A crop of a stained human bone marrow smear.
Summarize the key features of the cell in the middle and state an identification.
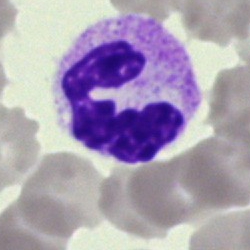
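Starting with the outline, it is roughly round and smooth. Next come the nuclear lobes, which curve around a pale cleft opening toward the right side of the cell. Checking for nucleoli, none are visible. Last, fine lilac granules are scattered evenly through the cytoplasm. The cell in the middle is a segmented neutrophil.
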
